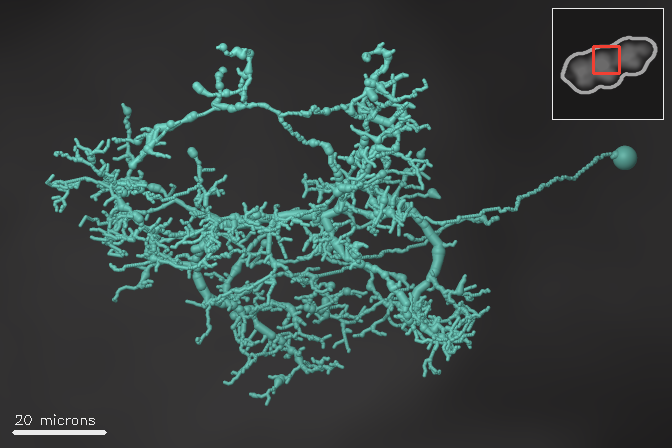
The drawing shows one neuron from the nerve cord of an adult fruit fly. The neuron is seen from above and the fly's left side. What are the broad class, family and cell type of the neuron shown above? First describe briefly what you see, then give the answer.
By the scale bar it is about 130 microns wide in this view. The picture shows more than a hundred branch ends. Its broad class is nerve-cord intrinsic neuron. The family is hemilineage 20A.22A. The cell type is IN20A.22A006.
